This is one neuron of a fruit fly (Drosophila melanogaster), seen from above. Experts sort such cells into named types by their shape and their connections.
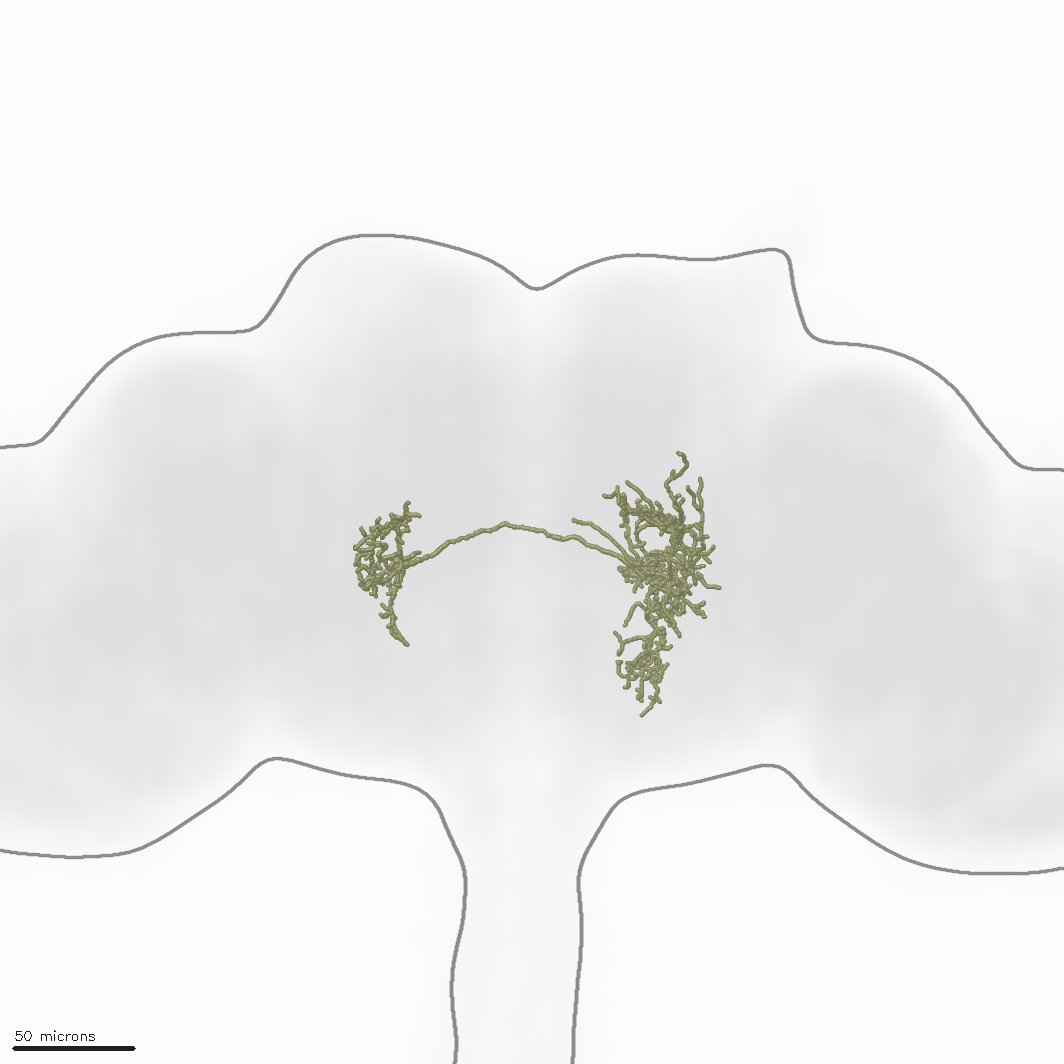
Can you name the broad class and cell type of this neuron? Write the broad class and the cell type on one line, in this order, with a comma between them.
central-brain intrinsic neuron, GNG582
